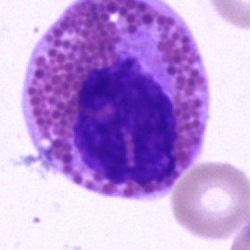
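Eosinophil (central cell, stained human bone marrow smear). Its nucleus sits off centre in the lower half of the cell, with dense, clumped chromatin stained dark purple. Then the cytoplasm: packed with many coarse round granules, reddish-purple in colour.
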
